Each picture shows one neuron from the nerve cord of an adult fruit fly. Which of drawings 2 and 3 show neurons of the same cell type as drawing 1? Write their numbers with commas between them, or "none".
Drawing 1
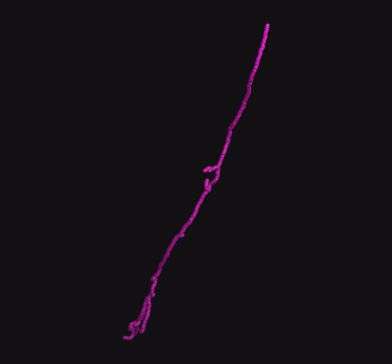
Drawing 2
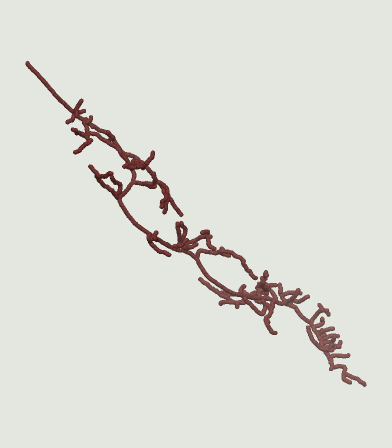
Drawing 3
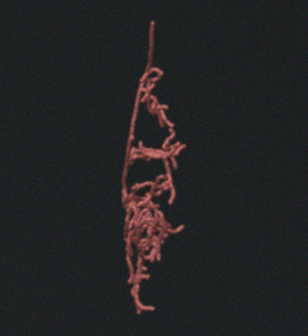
none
